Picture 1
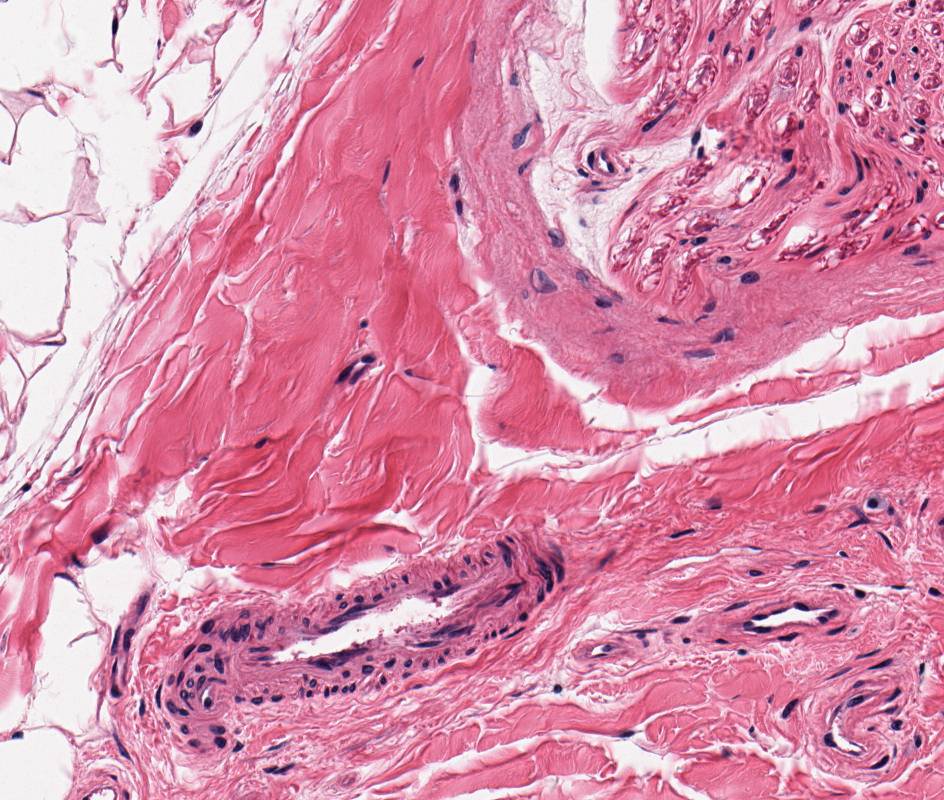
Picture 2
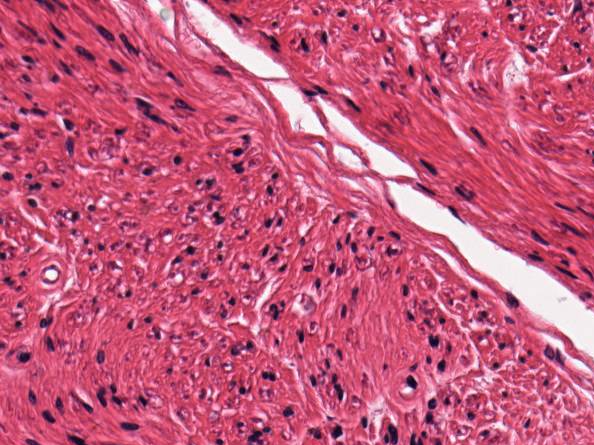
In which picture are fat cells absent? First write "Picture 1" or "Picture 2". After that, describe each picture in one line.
Picture 2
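Picture 1: The upper left corner holds adipocytes seen as empty clear spaces bounded by thin pink membranes.
Picture 2: No fat cells are present in the field.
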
